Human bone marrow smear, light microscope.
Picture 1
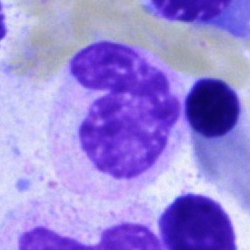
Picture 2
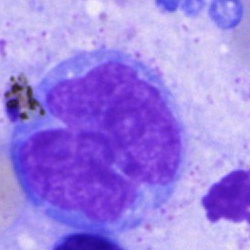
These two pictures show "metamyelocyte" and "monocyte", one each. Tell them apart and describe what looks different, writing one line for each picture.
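Picture 1 is a metamyelocyte. Fine pinkish-purple granules are scattered through the cytoplasm.
Picture 2 is a monocyte. No granules are visible in the cytoplasm.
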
